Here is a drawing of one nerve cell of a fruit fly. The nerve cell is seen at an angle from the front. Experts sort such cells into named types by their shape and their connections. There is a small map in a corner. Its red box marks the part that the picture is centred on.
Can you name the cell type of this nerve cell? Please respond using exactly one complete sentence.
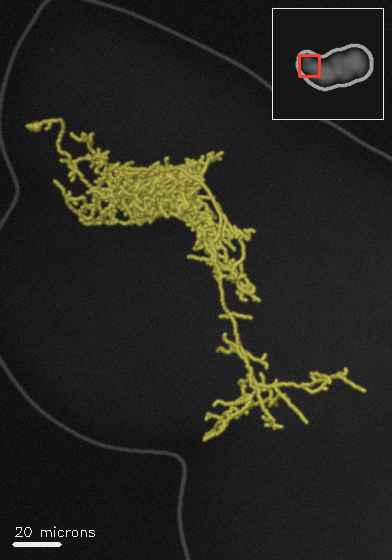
The cell type carried by this nerve cell is INXXX100.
